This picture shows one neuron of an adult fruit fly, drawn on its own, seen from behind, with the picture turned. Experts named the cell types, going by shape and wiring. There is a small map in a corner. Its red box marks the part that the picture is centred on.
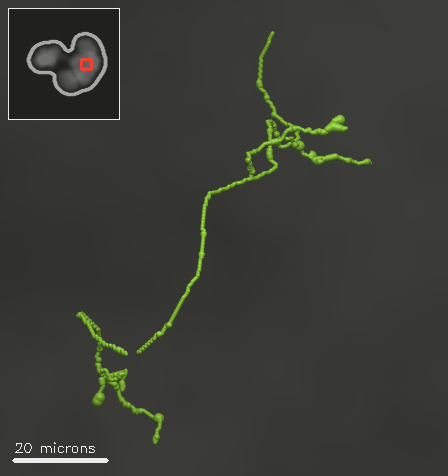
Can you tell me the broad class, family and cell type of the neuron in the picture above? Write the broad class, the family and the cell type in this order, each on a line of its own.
sensory neuron entering the brain
class olfactory
ORN_VM5d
